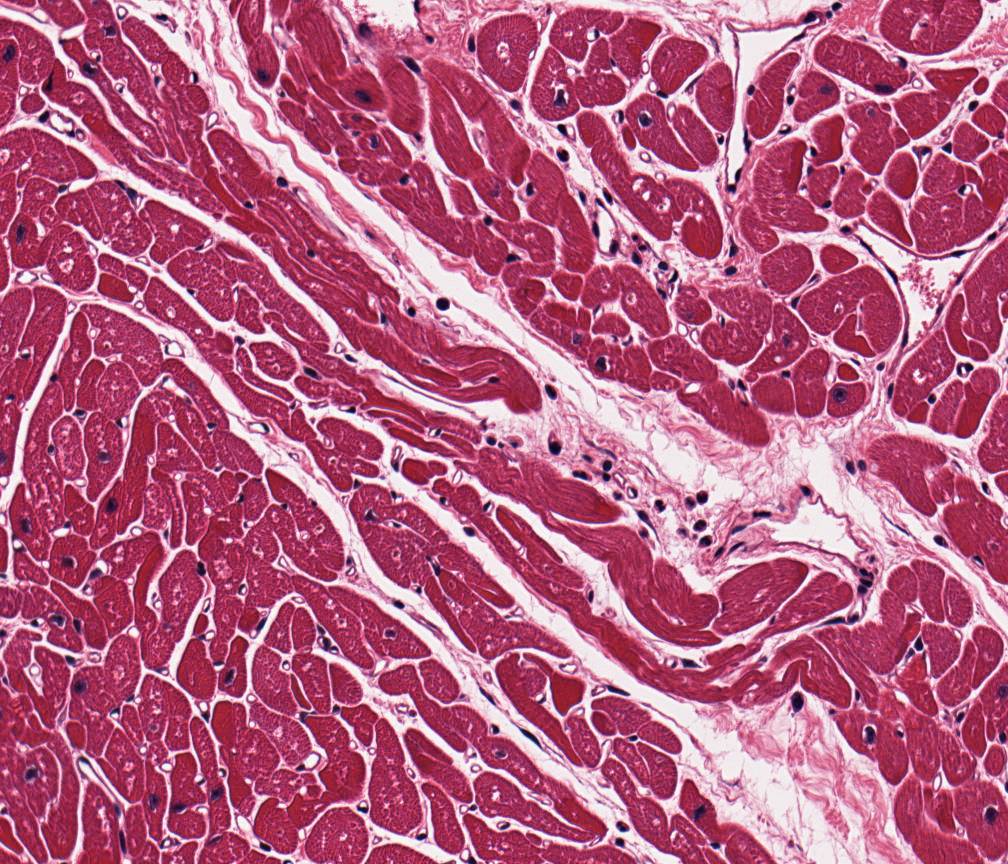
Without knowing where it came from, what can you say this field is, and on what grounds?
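Myocardium. Decisive: many fibres have irregular, branching outlines rather than smooth round profiles.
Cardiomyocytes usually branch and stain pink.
Fibre cytoplasm deeply eosinophilic; some fibres show a small pale clear zone around the nucleus.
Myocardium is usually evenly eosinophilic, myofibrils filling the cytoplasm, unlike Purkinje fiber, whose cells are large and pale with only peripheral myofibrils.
Small, dark, elongated nuclei lie scattered in thin connective tissue between fibres.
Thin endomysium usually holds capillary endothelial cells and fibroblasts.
Most fibres cut across or obliquely; lengthwise ones lie mainly alongside the central connective tissue band.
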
